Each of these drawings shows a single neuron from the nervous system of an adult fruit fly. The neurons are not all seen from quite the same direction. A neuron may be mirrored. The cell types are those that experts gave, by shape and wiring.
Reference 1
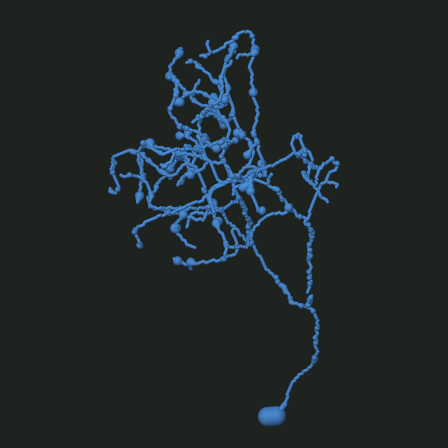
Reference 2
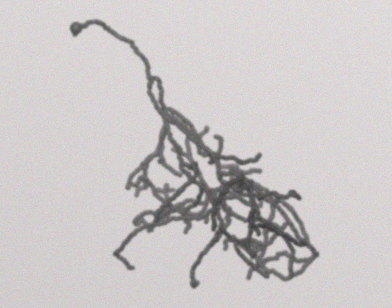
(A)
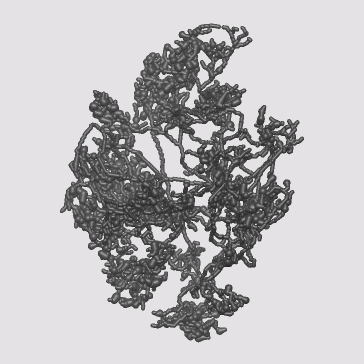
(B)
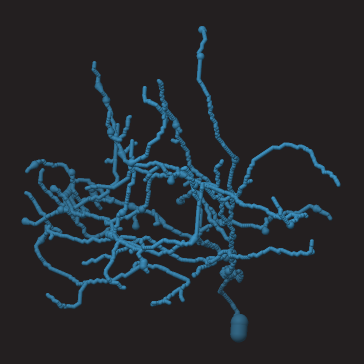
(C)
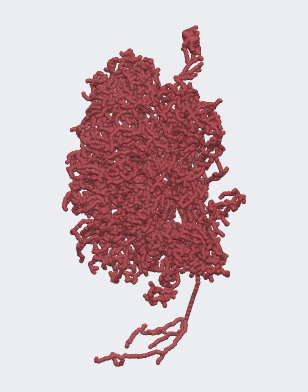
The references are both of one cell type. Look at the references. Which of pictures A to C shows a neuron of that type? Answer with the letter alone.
B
